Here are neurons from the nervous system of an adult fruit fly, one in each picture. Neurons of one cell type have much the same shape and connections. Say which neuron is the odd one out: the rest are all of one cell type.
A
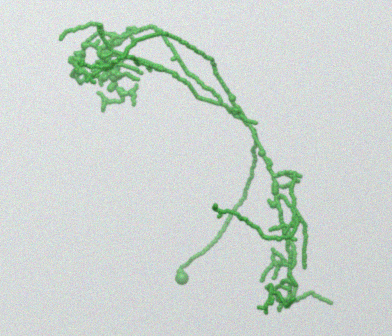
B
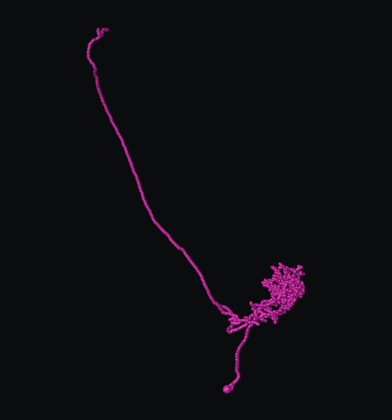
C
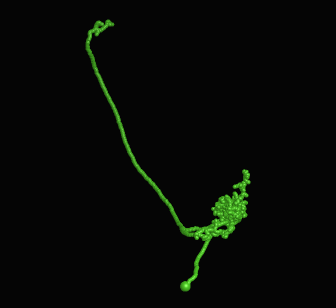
A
